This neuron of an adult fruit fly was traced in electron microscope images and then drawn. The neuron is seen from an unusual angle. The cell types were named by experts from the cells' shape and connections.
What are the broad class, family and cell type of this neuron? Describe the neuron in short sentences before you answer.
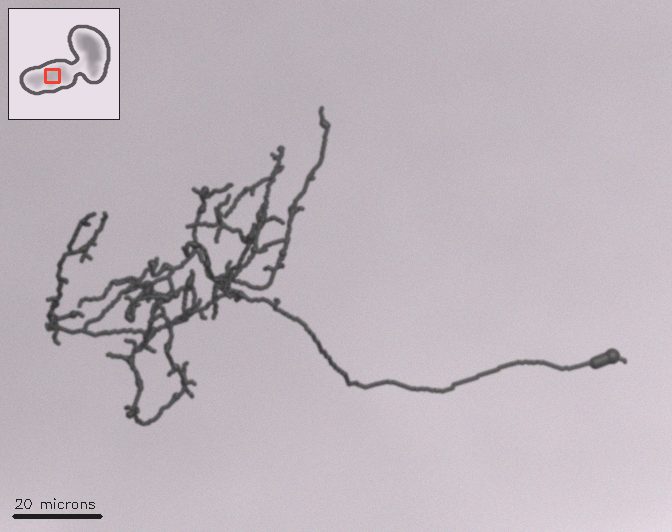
It lies in the nerve cord. By the scale bar it is about 130 microns wide in this view. The picture shows dozens of branch ends. This is a nerve-cord intrinsic neuron. Its family is hemilineage 14A. It is of cell type IN14A105.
